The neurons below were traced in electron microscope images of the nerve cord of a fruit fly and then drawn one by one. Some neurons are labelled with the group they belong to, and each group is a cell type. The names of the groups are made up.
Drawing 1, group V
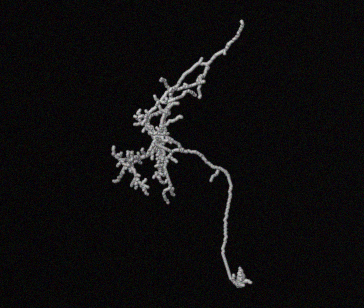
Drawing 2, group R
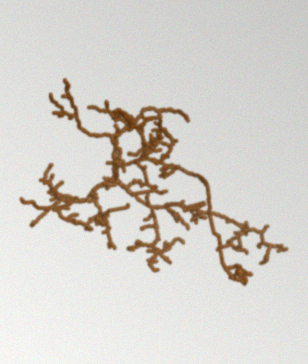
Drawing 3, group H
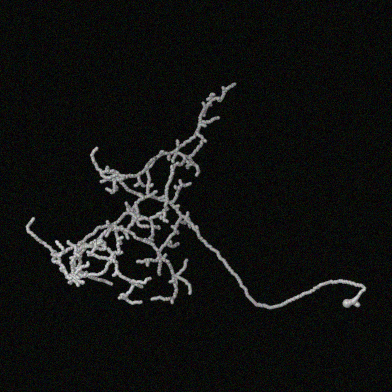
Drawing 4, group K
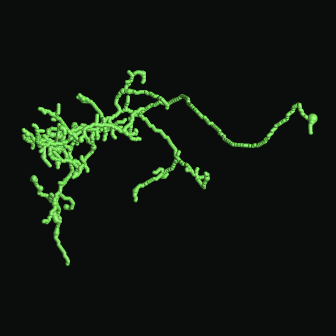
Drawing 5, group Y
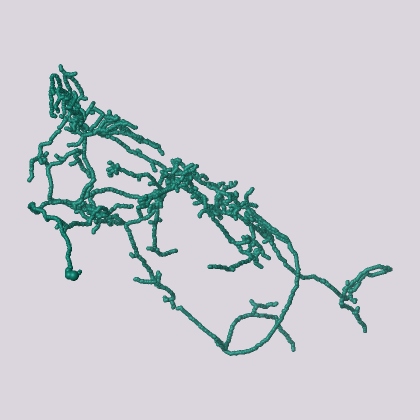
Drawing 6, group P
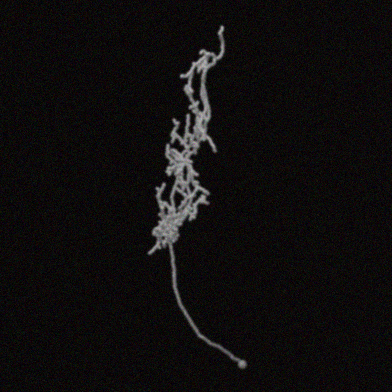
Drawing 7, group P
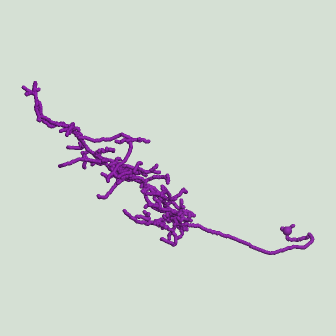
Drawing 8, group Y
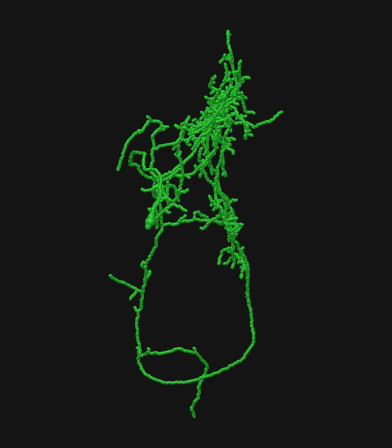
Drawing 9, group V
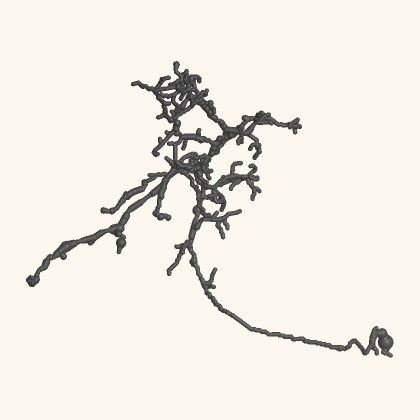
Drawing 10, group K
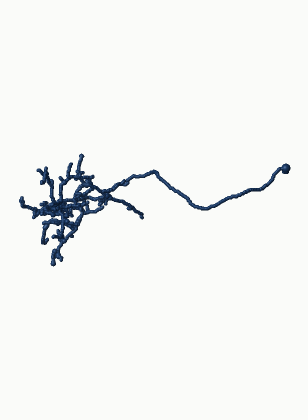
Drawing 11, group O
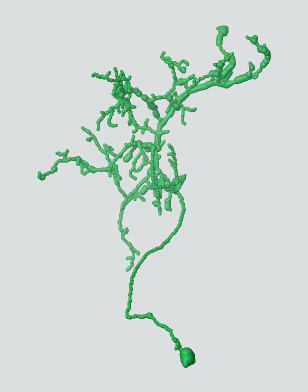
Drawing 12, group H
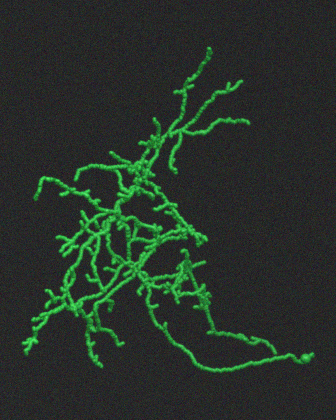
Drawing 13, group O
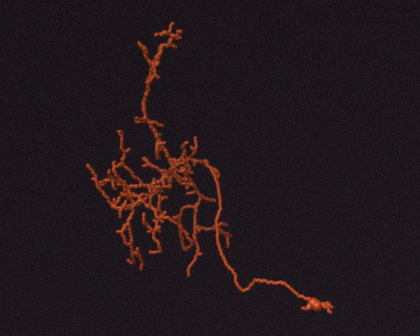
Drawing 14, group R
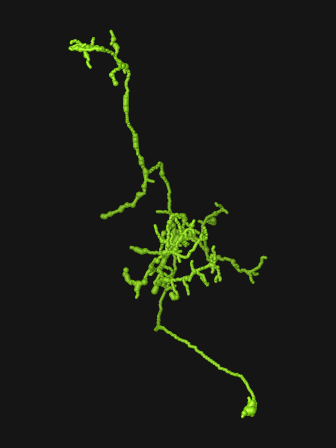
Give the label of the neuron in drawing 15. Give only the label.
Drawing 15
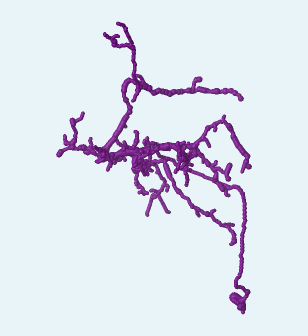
group R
